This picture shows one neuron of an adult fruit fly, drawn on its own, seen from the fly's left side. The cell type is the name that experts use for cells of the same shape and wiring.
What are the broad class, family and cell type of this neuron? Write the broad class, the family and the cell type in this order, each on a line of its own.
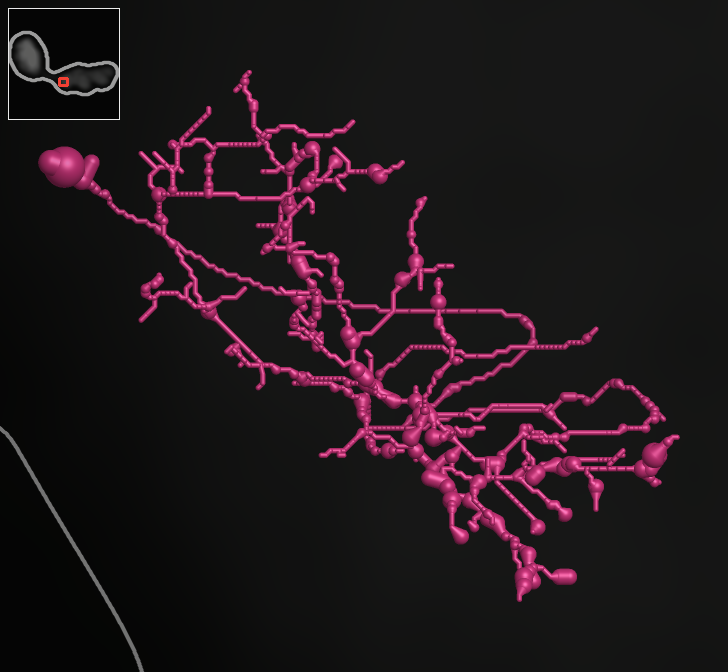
nerve-cord intrinsic neuron
hemilineage 09A
IN09A046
